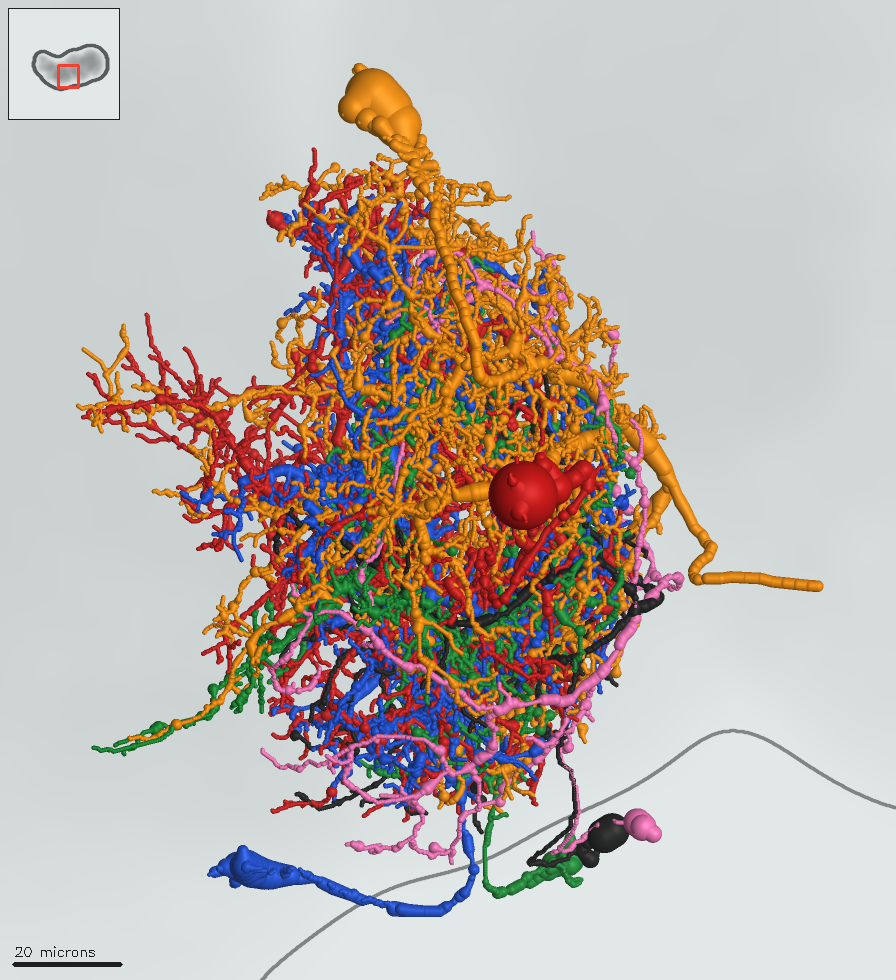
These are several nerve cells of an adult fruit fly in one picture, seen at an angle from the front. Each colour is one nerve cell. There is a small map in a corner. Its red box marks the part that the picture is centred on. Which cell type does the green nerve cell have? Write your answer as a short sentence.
The cell type is IN13A014.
